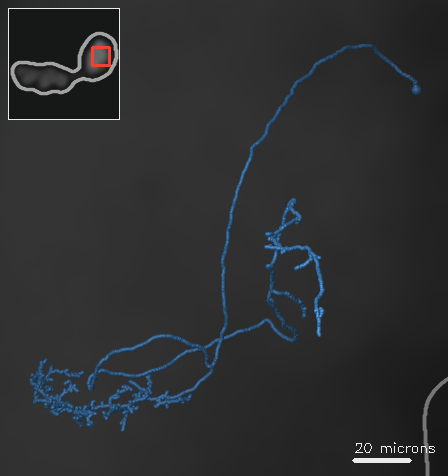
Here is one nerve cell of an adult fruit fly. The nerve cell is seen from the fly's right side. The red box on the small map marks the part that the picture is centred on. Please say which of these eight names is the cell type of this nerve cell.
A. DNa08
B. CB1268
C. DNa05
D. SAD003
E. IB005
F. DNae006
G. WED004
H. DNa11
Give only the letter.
G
